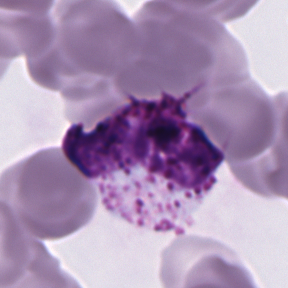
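Basophil, in the middle of the smear here. A dense dark purple mass fills the upper half of the cell, and thin pointed spikes project from its upper right edge. Over the pale lower part, coarse purple granules are scattered, lying apart from each other with pale space between them.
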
